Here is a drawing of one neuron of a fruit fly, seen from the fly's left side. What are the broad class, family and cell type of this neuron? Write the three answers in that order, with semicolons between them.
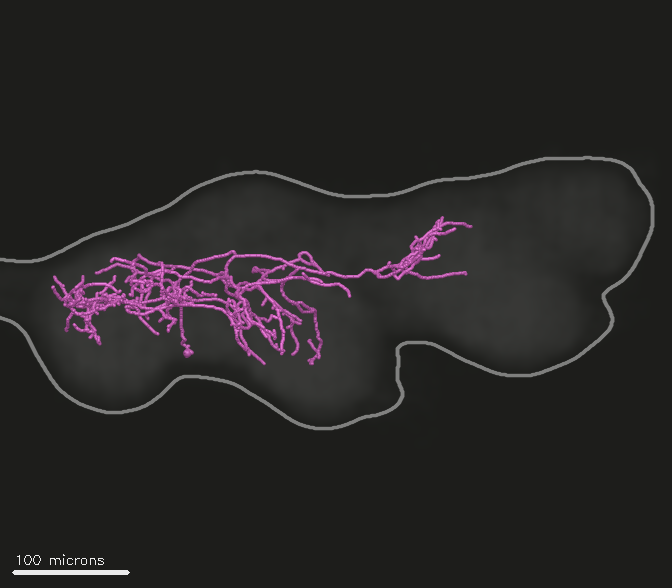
nerve-cord intrinsic neuron; hemilineage 12A; IN12A021_b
